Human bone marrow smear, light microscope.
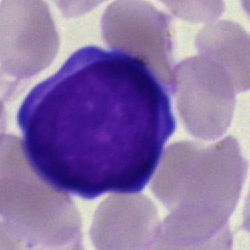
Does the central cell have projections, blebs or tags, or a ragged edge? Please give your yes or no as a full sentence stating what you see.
Yes, what the cell shows is a rough outline, frayed or with projections, blebs or tags.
